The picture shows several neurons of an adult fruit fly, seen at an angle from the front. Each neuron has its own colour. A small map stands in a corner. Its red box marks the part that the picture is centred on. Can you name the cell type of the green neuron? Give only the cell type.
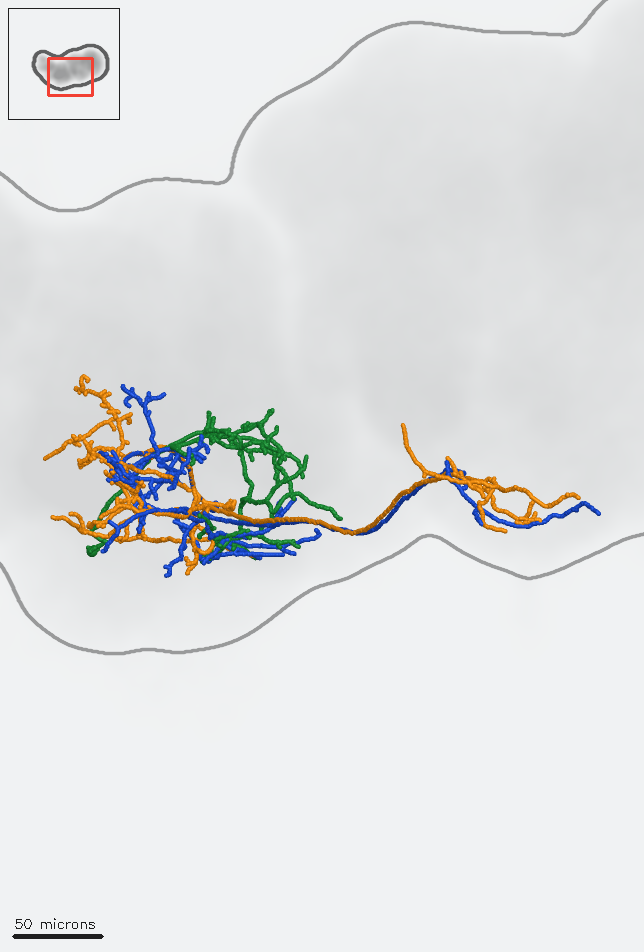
IN12B060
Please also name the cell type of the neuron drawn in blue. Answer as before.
AN12B060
